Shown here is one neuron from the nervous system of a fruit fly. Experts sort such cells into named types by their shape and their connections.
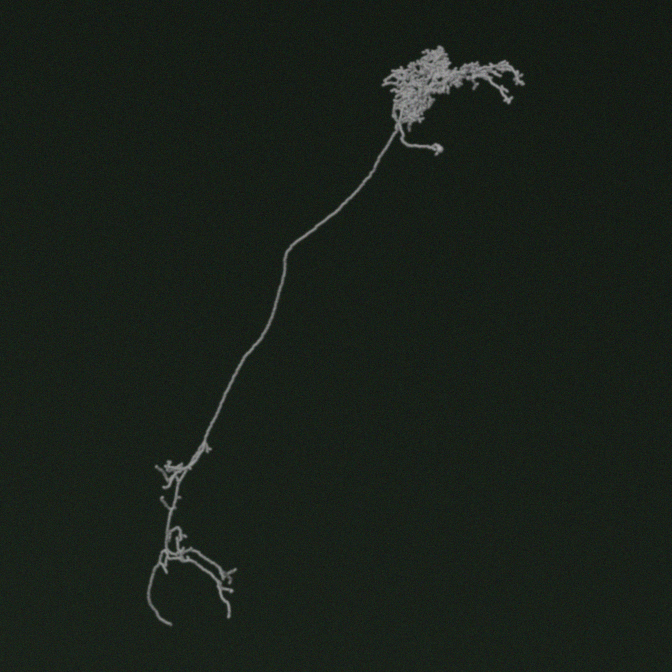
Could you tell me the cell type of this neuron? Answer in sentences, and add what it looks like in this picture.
The cell type is DNge133. This is a descending neuron. Dozens of branch ends can be seen. As drawn here it is taller than it is wide.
